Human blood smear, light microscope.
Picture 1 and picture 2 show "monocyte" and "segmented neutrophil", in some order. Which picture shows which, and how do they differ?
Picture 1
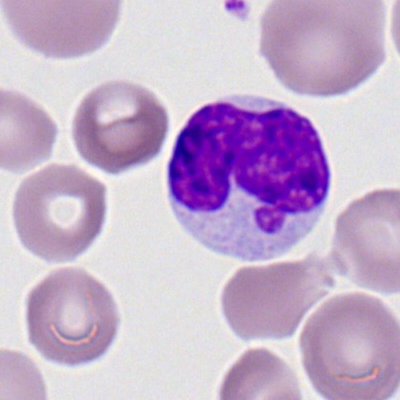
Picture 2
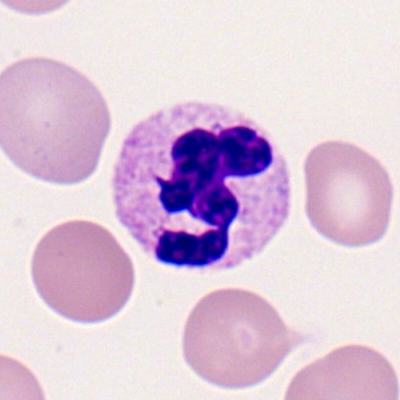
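In this pair, the monocyte is picture 1 and the segmented neutrophil picture 2. Point one, the outline, does not separate them: both are round and smooth. Point two is the nucleus: in picture 1 it is notched from below into a kidney shape and fills the upper part of the cell, while in picture 2 its left-hand lobe ends in a small pointed tip.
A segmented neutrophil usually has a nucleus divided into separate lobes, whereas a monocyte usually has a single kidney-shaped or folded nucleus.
Point three, the chromatin, is dark purple and clumped in both, with paler gaps between the clumps in picture 1 and coarse clumping in picture 2. Point four: no nucleoli are visible in picture 2.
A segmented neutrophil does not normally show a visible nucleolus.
Point five, the cytoplasm, is pale bluish-grey in picture 1, lies mostly below the nucleus and has no vacuoles; in picture 2 it is pale pinkish-lilac, surrounds the nucleus on all sides and is filled with fine, small lilac granules.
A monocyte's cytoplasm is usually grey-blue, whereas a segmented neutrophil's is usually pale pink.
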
